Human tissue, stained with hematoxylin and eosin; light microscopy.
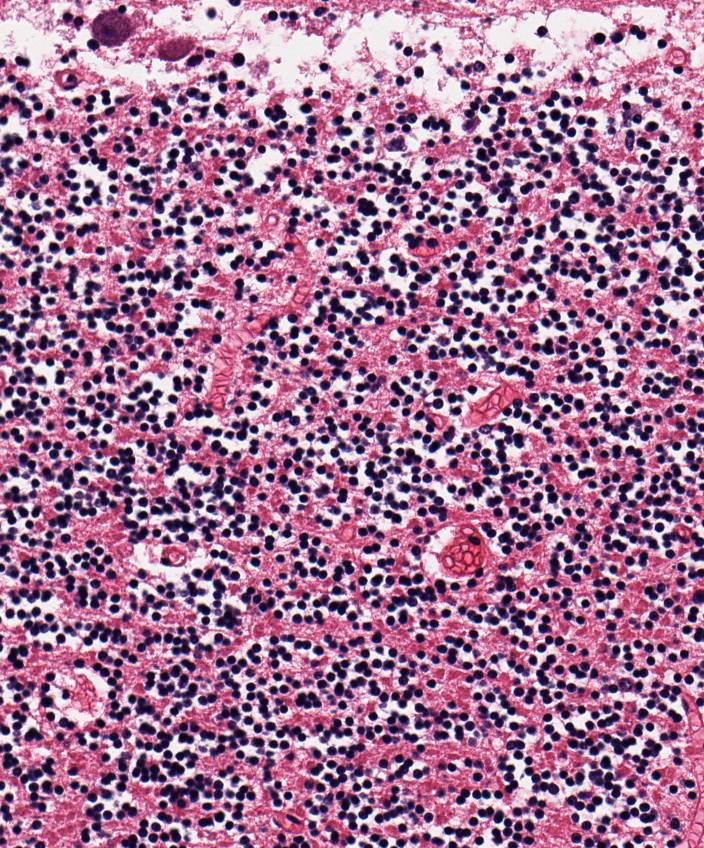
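Cerebellum, haematoxylin and eosin. Main finding: a dense sheet of small, round, uniform dark nuclei with hardly any visible cytoplasm fills all but a narrow strip along the top edge. That strip is pale, loosely textured and nearly free of nuclei. Where strip and sheet meet, at top left, lie two large cells with dark purple cytoplasm.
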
